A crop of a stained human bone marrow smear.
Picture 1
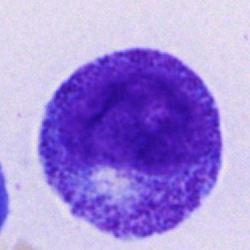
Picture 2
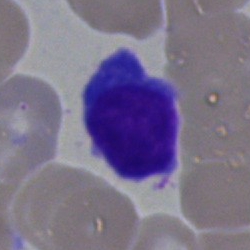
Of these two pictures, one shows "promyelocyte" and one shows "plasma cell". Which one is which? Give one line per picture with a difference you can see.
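Picture 1 – promyelocyte. Coarse purple granules crowd the cytoplasm.
Picture 2 – plasma cell. No granules are seen in the cell.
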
